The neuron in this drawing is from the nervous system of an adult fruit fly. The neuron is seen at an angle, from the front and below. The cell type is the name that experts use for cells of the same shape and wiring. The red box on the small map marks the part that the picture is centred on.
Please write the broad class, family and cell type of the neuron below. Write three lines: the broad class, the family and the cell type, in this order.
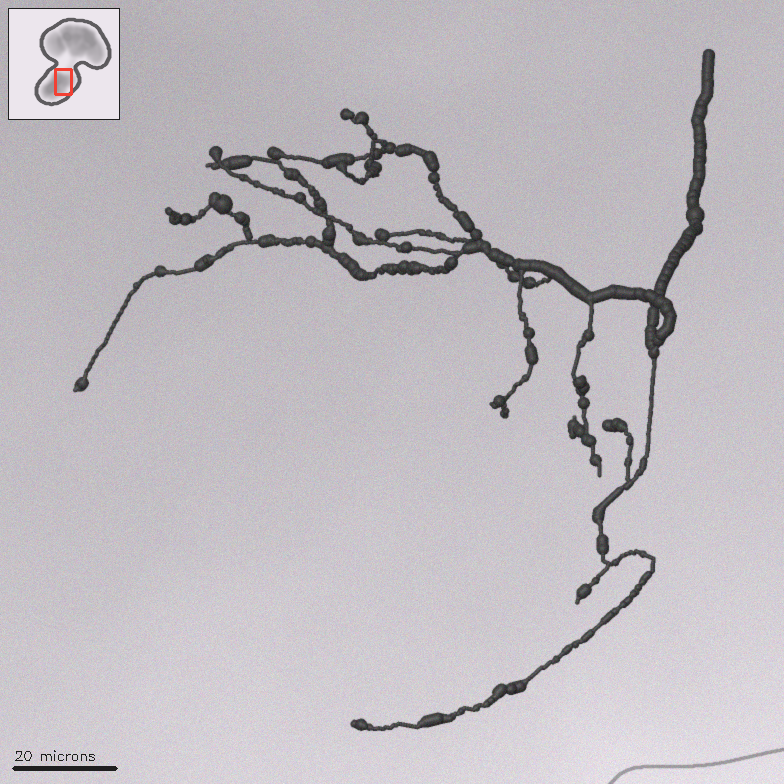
sensory neuron entering the nerve cord
class mechanosensory proprioceptive
SNpp13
